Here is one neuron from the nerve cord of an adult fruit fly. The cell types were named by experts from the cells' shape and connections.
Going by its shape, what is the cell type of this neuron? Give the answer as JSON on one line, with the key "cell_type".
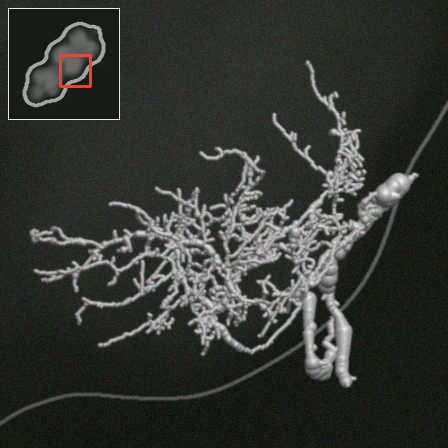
{"cell_type": "STTMm"}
